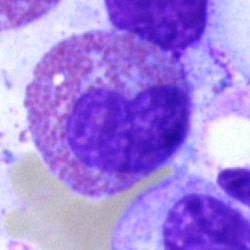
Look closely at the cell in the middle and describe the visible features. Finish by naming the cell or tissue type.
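The first thing I notice is a notch in the upper edge of the nucleus, which gives it a kidney-like shape. It sits off-centre, down toward the lower right. Chromatin looks moderately condensed and clumped. Above and to the left of the nucleus, the cytoplasm is abundant, a broad rim. This one is an eosinophil.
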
